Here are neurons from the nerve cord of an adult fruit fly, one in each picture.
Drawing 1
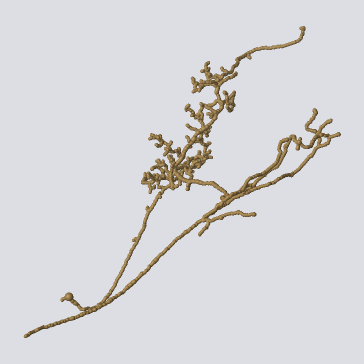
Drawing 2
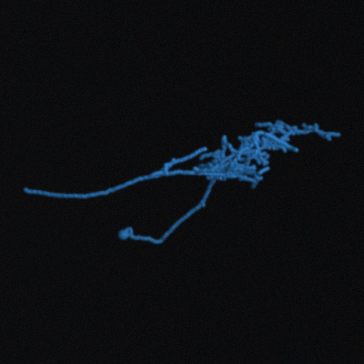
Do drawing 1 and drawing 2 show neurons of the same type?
yes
